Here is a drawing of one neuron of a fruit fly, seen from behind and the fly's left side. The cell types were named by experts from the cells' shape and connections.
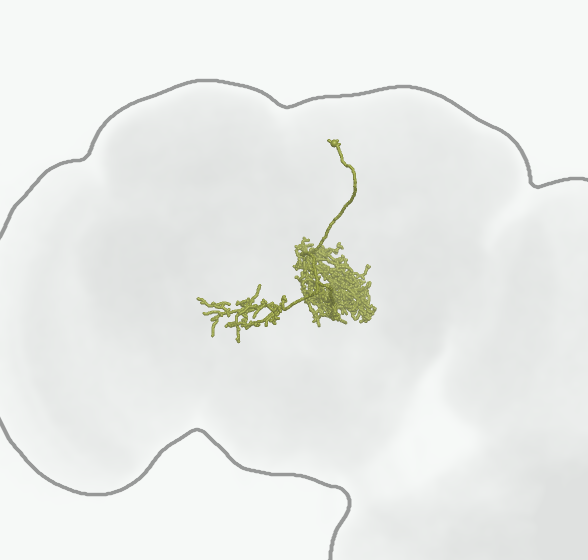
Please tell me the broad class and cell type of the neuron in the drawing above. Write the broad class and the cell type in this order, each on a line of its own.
central-brain intrinsic neuron
LAL135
